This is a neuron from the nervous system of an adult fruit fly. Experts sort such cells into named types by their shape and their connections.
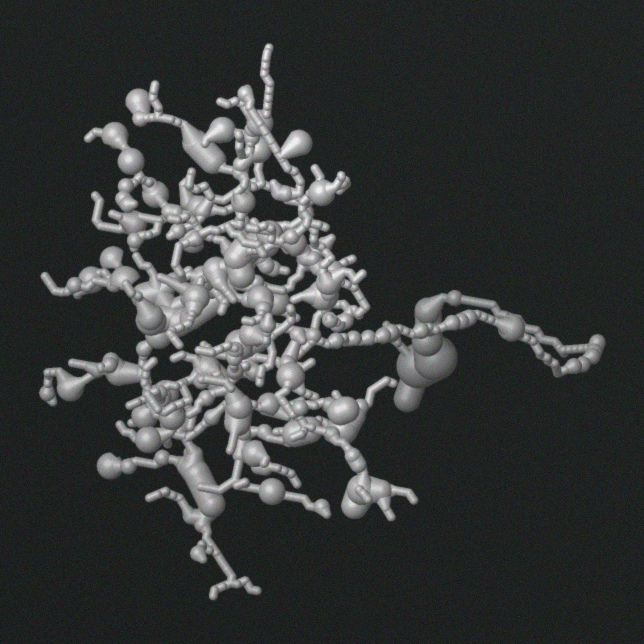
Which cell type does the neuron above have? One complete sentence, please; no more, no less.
It is Dm12 that this neuron is, by cell type.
